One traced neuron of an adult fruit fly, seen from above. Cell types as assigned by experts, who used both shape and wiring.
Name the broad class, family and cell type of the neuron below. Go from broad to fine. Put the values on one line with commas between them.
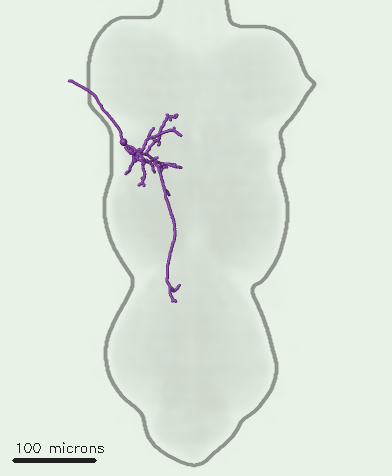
sensory neuron entering the nerve cord, class mechanosensory proprioceptive, SNpp06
